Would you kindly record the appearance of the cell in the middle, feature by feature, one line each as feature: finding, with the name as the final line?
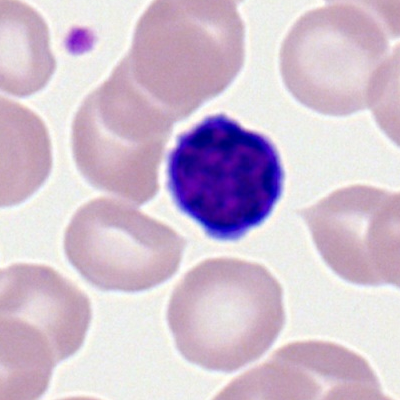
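Cytoplasm: scant, a very thin rim at the edge at most
Nucleus: takes up nearly the whole cell
Nucleolus: none visible
Granules: nothing distinct
Verdict: lymphocyte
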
